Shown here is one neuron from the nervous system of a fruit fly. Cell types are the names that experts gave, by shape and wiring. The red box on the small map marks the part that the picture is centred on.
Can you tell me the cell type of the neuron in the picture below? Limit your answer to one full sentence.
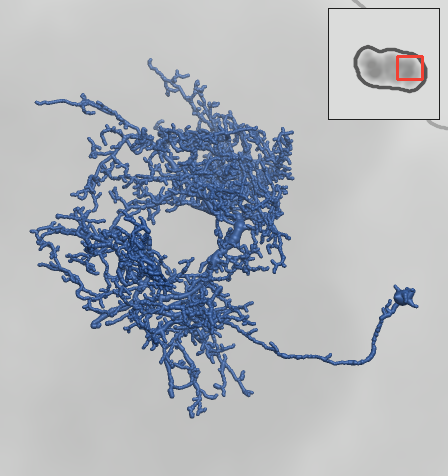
This neuron is recognized as the cell type PVLP016.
